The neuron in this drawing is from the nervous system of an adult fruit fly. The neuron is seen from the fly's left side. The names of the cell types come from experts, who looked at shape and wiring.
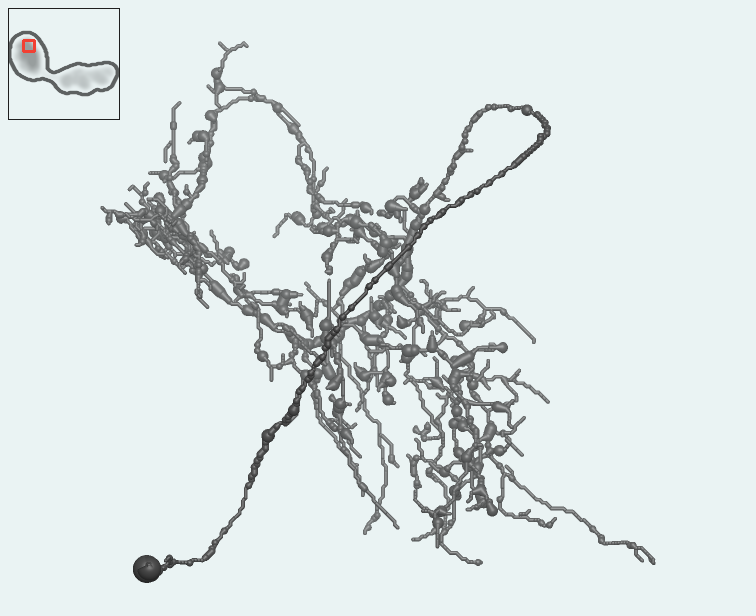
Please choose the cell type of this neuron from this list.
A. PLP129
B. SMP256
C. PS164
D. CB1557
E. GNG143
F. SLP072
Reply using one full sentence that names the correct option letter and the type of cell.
Option F lists SLP072, and that is the cell type of the neuron.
